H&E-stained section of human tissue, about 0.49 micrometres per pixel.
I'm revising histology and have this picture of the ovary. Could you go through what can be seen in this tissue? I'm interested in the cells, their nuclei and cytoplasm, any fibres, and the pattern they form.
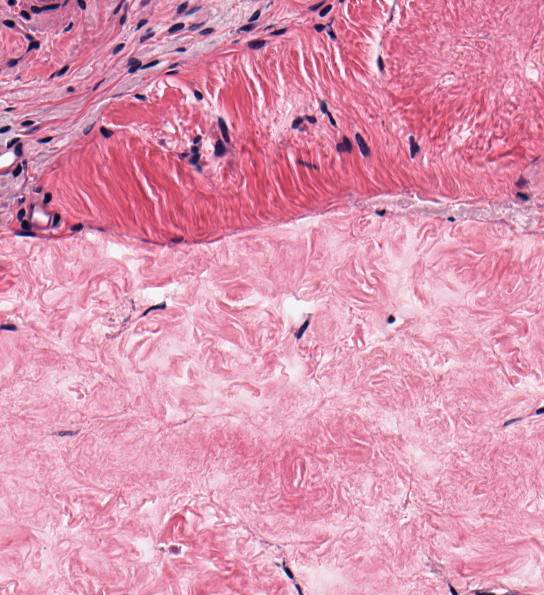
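Field split into two parts. Upper part: deeply eosinophilic; nuclei in this band elongated and darkly stained. Lower part: paler pink, occupying about two-thirds of the field, composed of pale pink, swirled fibrillary material. Lower part nearly acellular; only a few scattered thin dark nuclei.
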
